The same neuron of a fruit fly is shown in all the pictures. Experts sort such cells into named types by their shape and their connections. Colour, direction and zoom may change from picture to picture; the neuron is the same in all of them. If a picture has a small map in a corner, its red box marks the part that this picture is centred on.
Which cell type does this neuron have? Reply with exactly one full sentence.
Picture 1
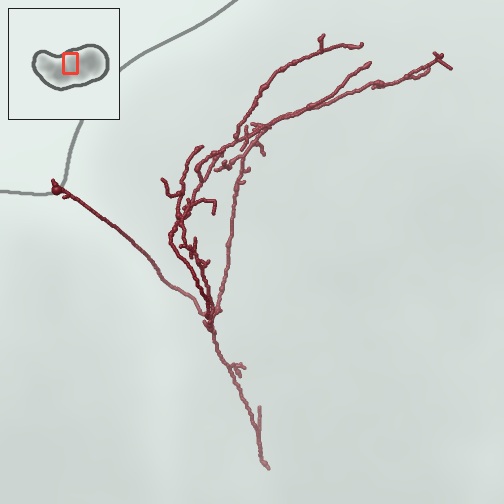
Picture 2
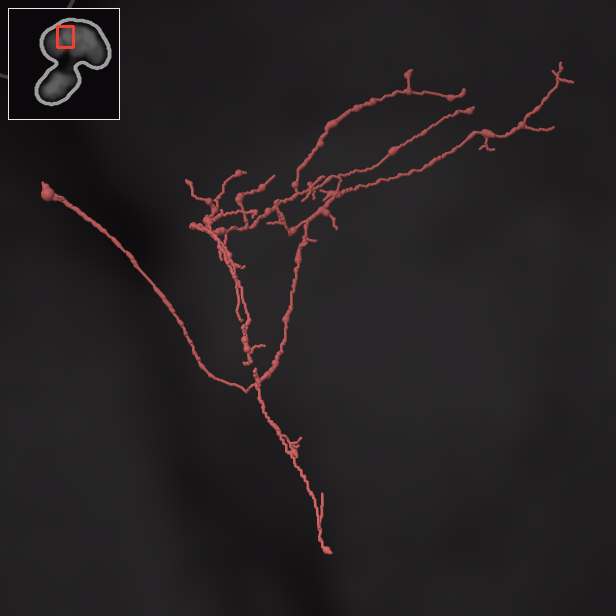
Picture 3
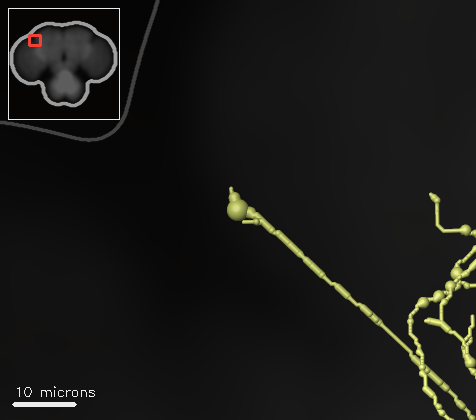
The cell type of the neuron here is PLP171.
